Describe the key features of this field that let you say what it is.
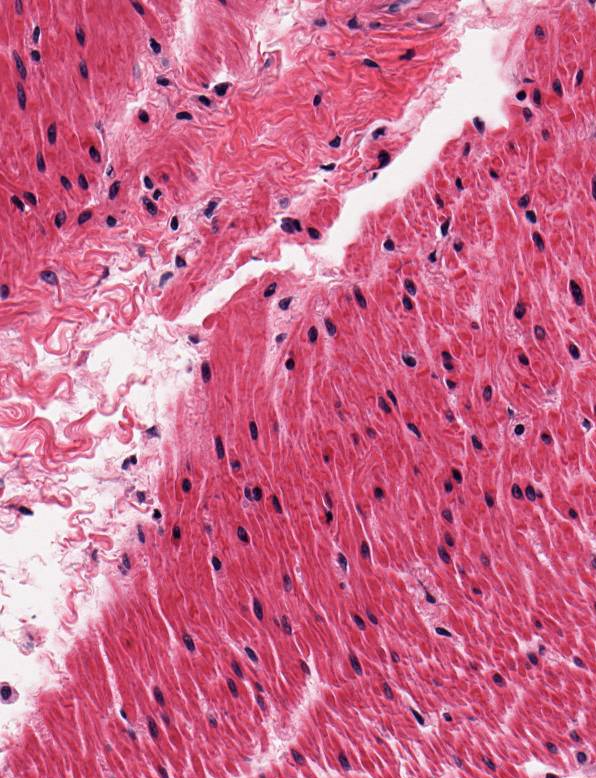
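Item one, identity: smooth muscle. Item two, packing: densely packed pink muscle fibres fill most of the field, above all its lower right part. Item three, orientation: in that lower right part they are cut lengthwise, as long, roughly parallel strands.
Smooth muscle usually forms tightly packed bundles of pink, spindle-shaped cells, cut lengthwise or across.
Item four, staining: the fibre cytoplasm is a deep, fairly even pink.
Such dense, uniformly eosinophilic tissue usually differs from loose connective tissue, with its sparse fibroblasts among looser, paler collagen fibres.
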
